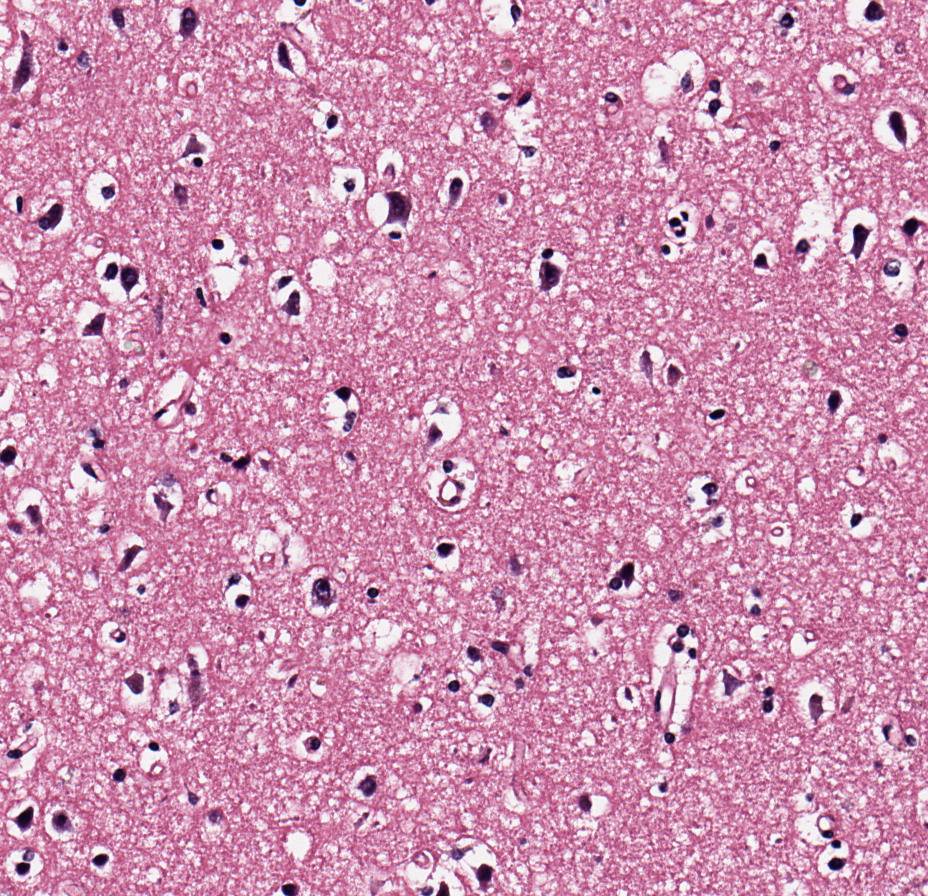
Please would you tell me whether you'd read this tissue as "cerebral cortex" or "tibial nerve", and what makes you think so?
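This is cerebral cortex, not tibial nerve. Look at the larger cells scattered through the field: dark, angular or triangular in outline, each lying within a clear space.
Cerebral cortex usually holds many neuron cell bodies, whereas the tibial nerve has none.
Those cell bodies, set in a pink, finely fibrillary neuropil, are what decide it. Around them, cells are spread fairly evenly without forming layers, glands or other organised units, and there is no epithelium or fat anywhere.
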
